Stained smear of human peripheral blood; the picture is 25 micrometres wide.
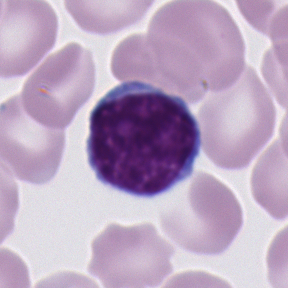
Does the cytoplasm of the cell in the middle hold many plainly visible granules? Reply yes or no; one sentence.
No, there is no granule to be seen in the cell's cytoplasm.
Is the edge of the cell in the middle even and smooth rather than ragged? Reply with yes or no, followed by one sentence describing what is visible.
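Yes. The cell outline is roughly round without surface projections.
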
